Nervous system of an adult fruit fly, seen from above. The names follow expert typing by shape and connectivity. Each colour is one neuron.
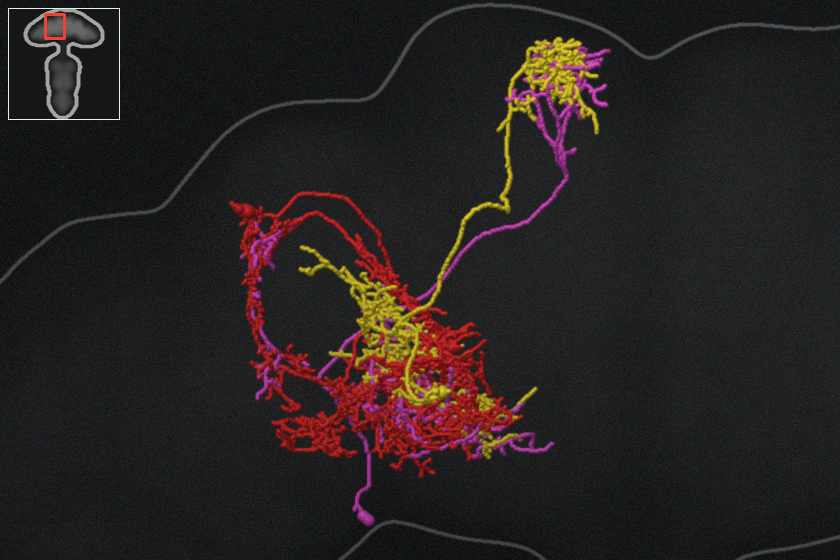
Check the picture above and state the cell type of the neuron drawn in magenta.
PLP162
